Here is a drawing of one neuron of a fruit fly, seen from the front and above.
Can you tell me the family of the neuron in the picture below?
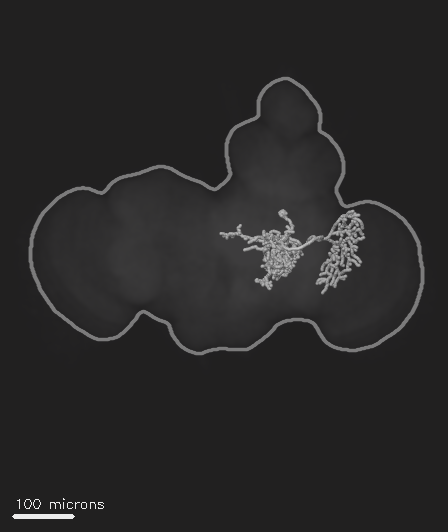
hemilineage VLPp&l1_posterior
